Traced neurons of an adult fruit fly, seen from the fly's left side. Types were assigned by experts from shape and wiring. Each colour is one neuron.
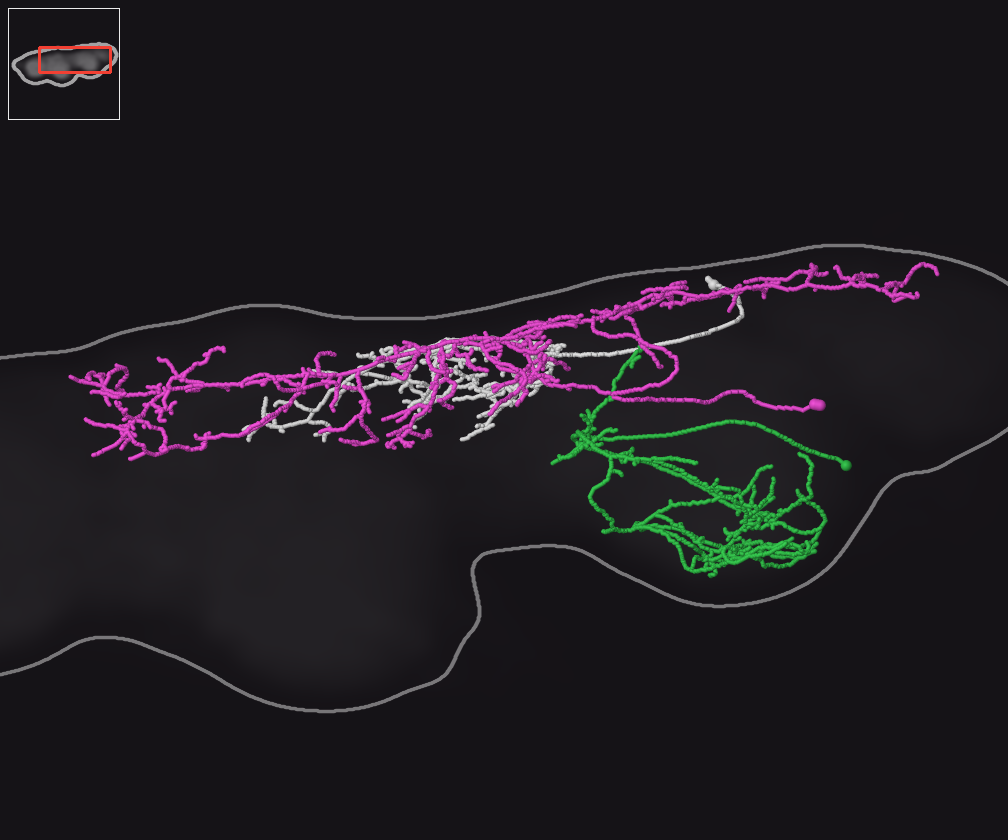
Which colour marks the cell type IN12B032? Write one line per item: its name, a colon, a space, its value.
colour: green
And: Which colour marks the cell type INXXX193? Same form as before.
colour: magenta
